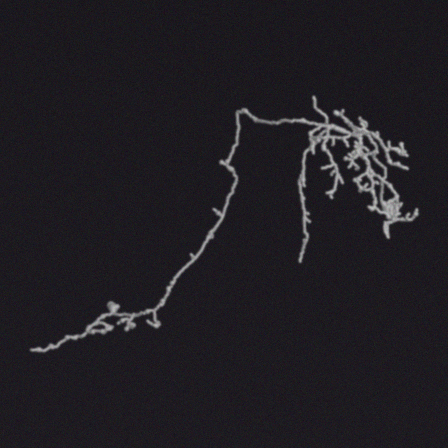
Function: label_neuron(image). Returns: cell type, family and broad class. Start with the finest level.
CB4097; hemilineage DM6_posterior; central-brain intrinsic neuron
